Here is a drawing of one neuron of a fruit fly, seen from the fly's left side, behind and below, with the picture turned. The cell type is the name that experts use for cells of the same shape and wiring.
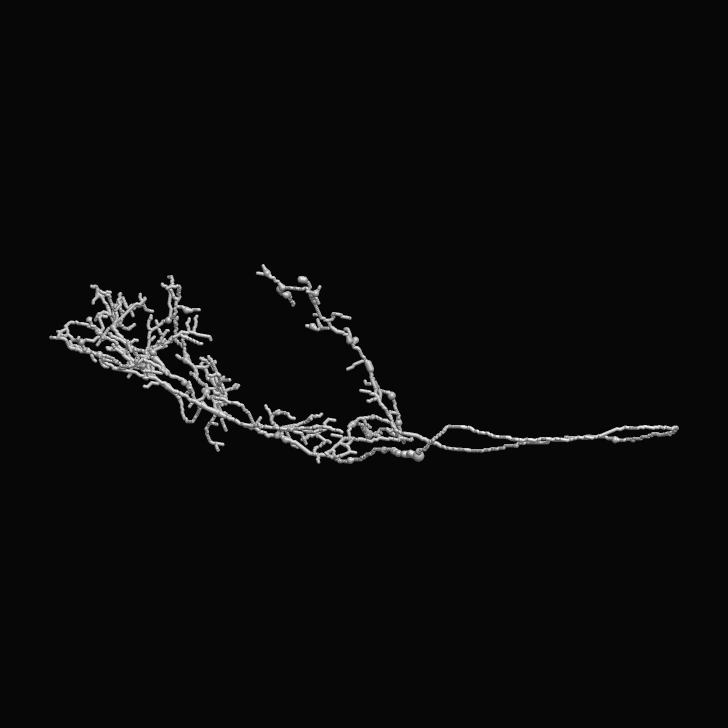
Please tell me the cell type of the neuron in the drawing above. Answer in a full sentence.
The cell type is CB4071.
